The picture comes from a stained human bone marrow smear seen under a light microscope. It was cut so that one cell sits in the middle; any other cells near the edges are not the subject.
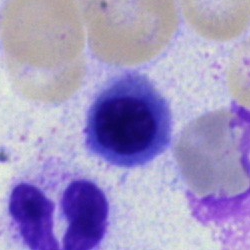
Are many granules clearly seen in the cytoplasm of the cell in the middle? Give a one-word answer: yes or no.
No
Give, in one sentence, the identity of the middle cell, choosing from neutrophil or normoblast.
The middle position in this crop is taken by a normoblast.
